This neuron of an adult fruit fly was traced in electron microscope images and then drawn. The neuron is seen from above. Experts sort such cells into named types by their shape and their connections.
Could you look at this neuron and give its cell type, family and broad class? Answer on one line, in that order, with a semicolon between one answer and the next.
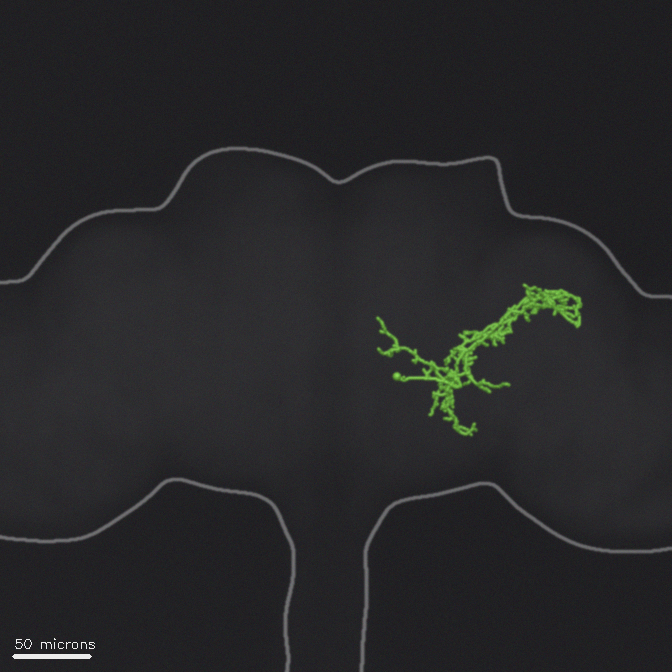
CL245; hemilineage CLp1; central-brain intrinsic neuron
